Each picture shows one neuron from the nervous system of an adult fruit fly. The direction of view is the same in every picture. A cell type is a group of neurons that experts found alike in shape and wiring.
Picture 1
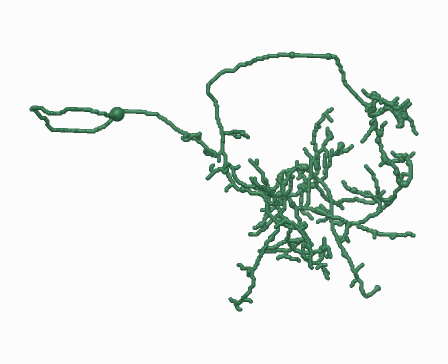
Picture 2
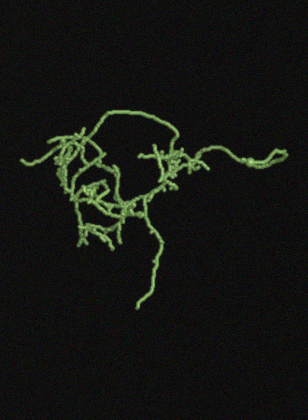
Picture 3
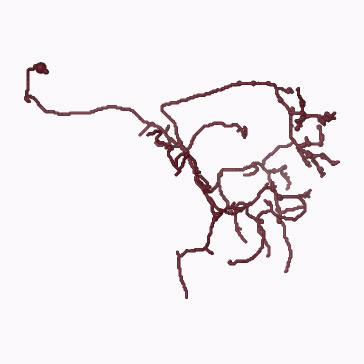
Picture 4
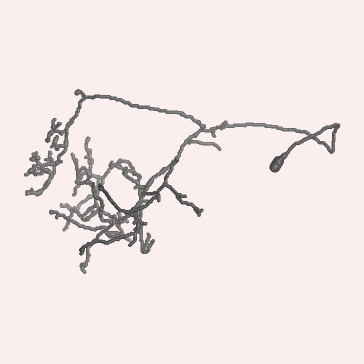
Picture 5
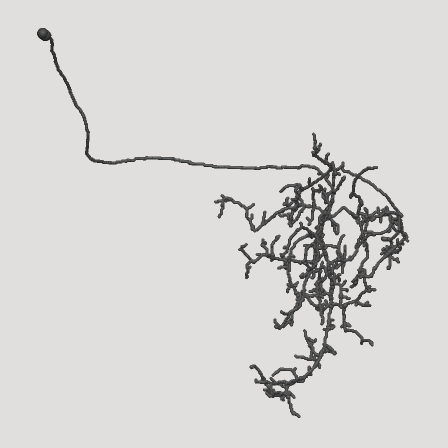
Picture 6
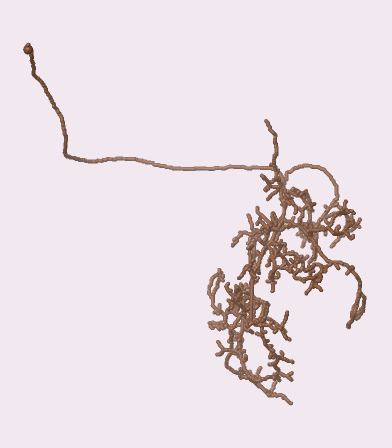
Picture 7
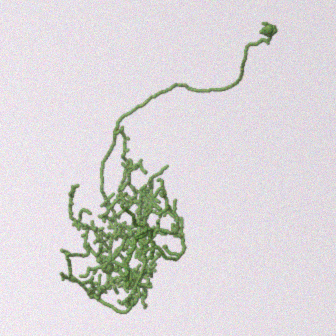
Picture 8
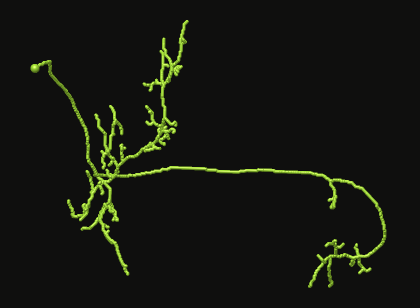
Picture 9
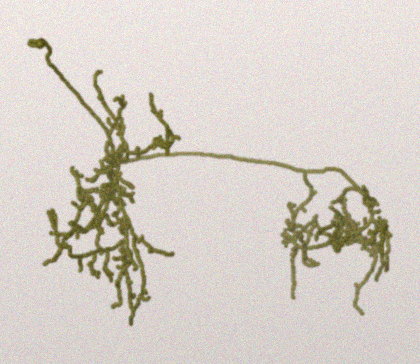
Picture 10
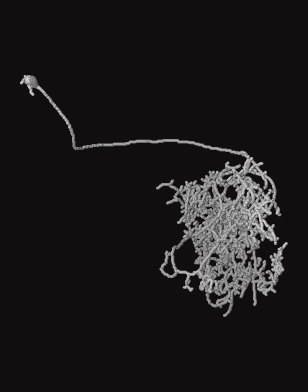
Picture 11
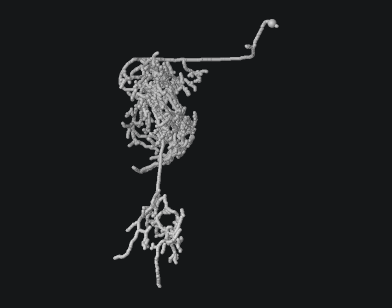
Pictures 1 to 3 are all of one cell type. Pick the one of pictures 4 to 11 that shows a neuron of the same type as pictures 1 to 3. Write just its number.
4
